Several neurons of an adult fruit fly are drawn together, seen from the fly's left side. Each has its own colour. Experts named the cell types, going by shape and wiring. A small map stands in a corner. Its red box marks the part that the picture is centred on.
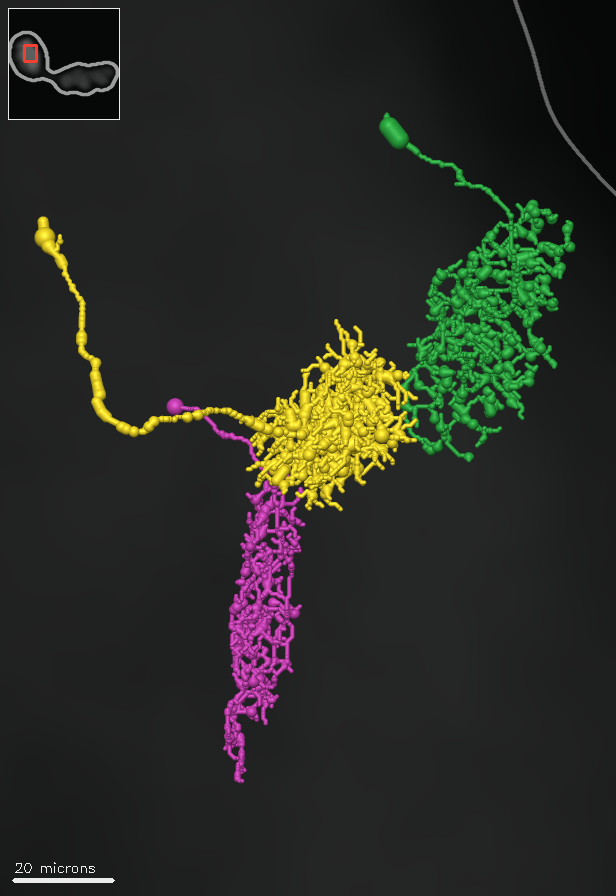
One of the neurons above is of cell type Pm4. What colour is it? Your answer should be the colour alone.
yellow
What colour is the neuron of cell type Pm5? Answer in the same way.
magenta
